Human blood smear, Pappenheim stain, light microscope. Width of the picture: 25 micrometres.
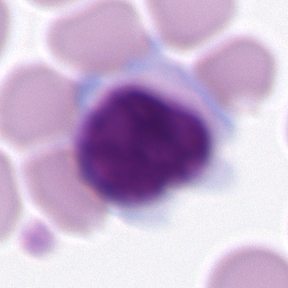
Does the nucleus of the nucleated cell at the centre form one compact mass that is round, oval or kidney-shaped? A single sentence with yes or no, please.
Yes, this cell has an undivided, compact nucleus that is round, oval or kidney-shaped.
